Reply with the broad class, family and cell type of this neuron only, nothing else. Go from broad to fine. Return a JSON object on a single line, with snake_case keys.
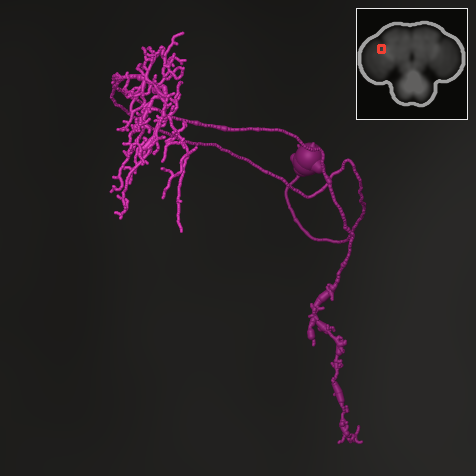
{"broad_class": "optic-lobe intrinsic neuron", "family": "T", "cell_type": "T4c"}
